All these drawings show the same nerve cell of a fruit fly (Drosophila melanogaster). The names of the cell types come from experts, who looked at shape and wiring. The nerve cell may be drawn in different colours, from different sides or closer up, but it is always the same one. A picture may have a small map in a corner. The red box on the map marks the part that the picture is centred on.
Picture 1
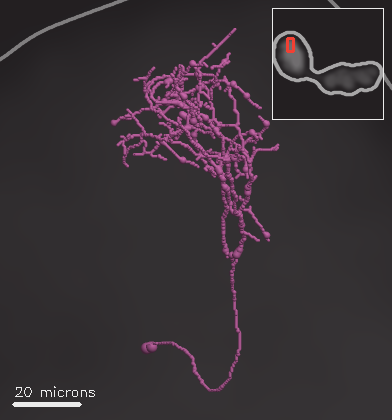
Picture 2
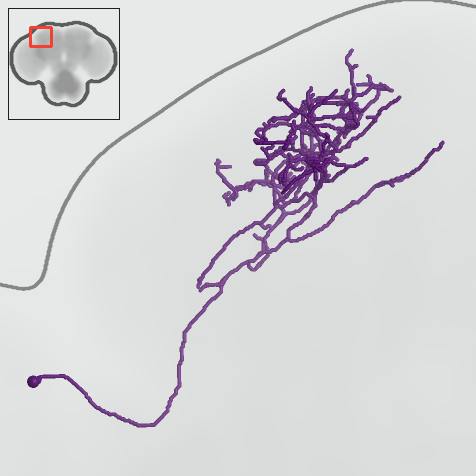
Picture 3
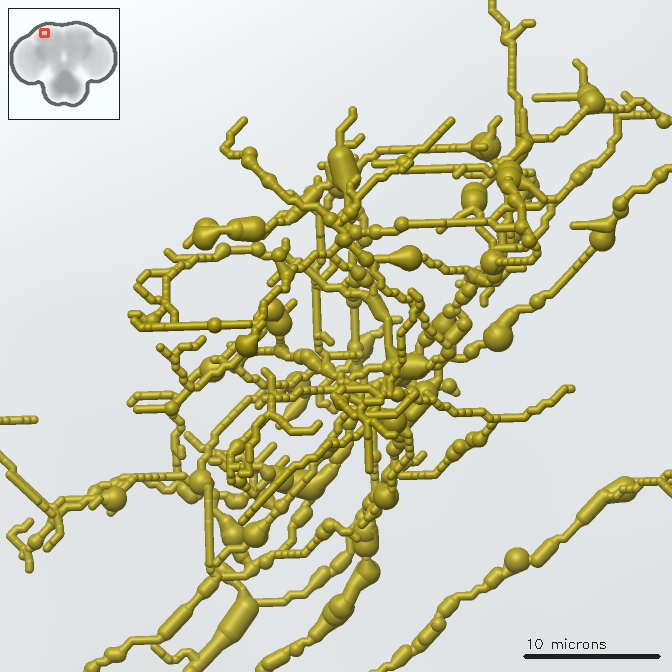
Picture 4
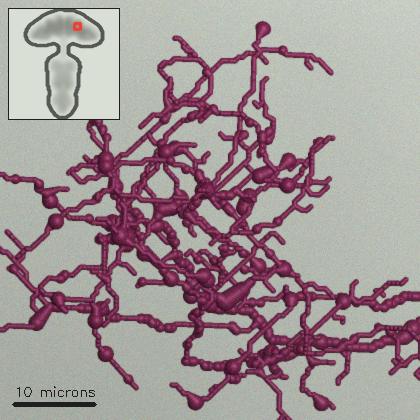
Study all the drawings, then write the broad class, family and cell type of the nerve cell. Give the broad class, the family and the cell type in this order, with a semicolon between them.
central-brain intrinsic neuron; hemilineage SLPav3; CB2087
